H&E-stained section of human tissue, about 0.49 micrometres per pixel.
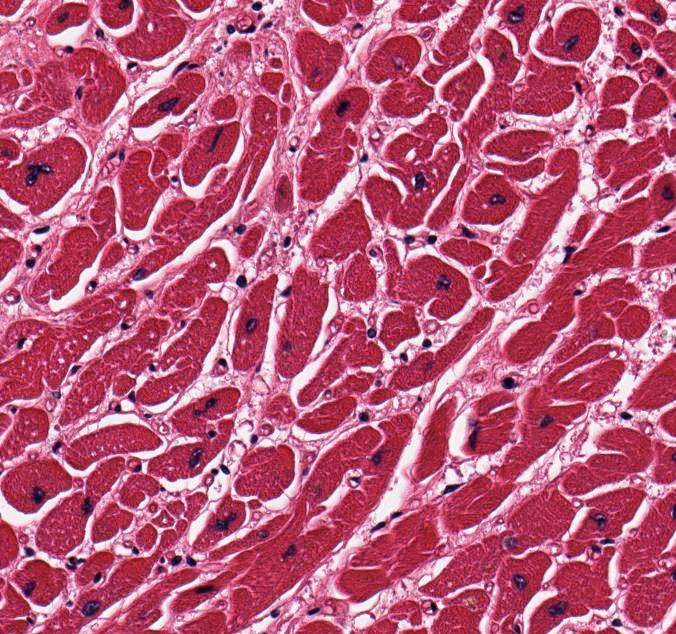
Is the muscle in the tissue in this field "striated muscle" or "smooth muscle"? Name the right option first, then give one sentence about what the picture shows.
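Striated muscle. The field is filled with cardiac muscle fibres cut mostly obliquely, their elongated profiles running diagonally from lower left to upper right.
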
